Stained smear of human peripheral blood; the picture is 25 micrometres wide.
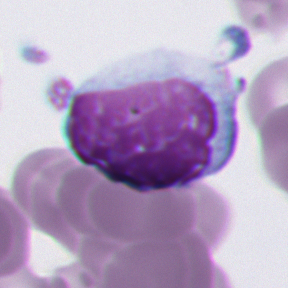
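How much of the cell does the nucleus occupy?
Most of it, leaving a modest rim of cytoplasm that lies mostly above the nucleus, with very little below.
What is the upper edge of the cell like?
Ragged and frayed rather than smooth.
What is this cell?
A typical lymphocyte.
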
